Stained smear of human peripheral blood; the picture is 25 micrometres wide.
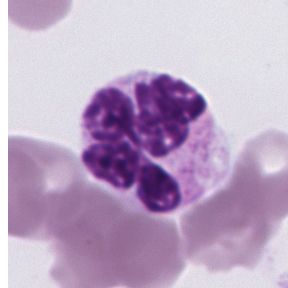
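Segmented neutrophil in a stained peripheral blood smear: the nucleus is split into four separate lobes. Its pale pinkish-lilac cytoplasm holds fine lilac granules. The widest band of cytoplasm lies on the right side of the cell.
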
